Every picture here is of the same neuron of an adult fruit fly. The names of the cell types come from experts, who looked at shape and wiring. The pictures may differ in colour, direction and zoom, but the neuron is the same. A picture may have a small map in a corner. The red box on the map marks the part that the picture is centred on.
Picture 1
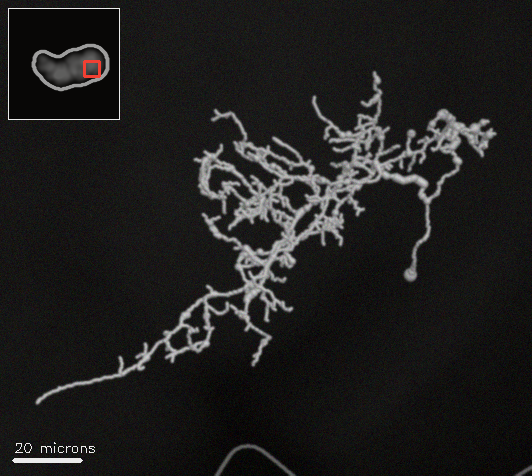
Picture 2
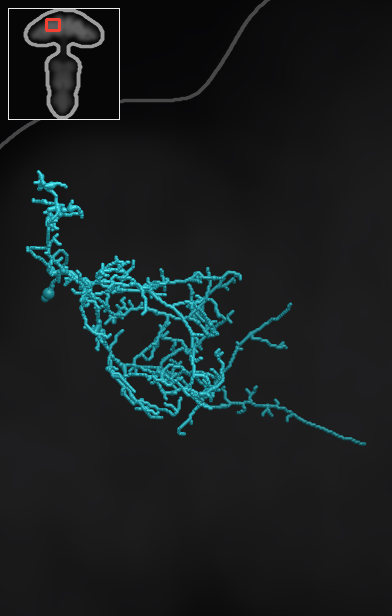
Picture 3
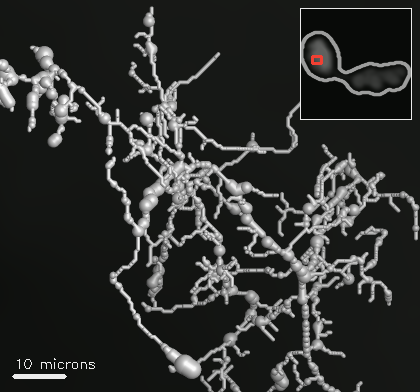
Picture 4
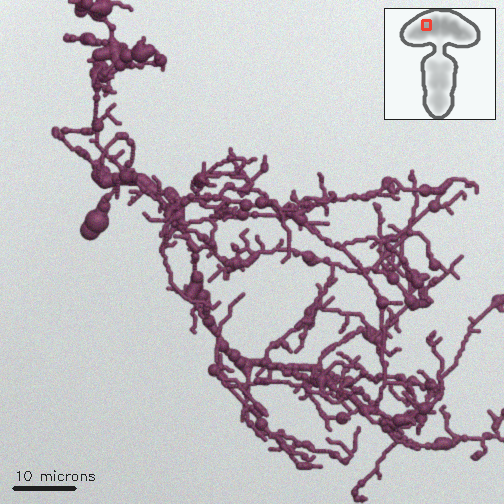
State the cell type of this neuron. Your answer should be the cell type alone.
AVLP349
